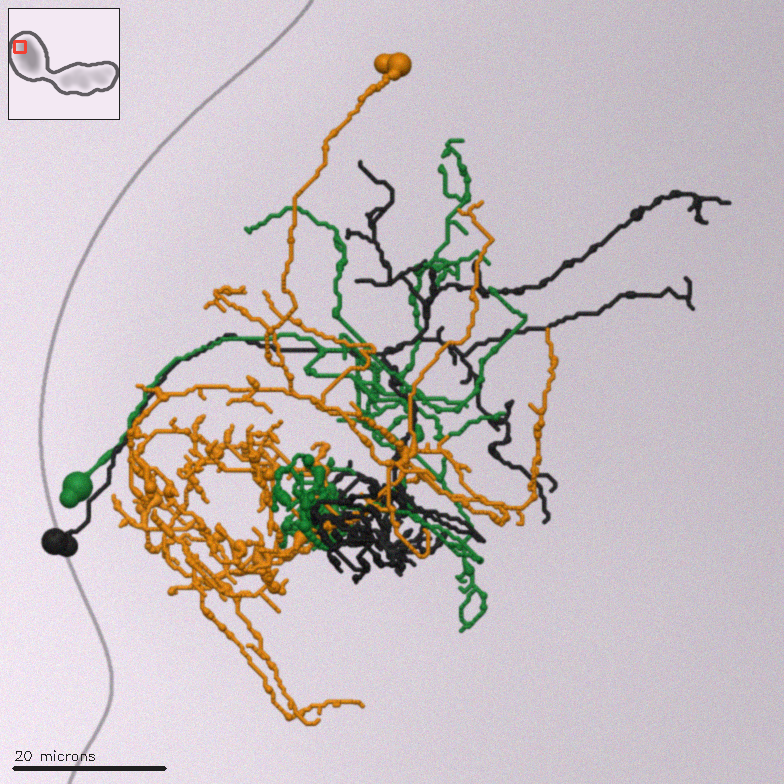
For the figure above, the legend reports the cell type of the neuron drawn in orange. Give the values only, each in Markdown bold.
**PAM12**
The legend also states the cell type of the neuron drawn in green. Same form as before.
**PAM13**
